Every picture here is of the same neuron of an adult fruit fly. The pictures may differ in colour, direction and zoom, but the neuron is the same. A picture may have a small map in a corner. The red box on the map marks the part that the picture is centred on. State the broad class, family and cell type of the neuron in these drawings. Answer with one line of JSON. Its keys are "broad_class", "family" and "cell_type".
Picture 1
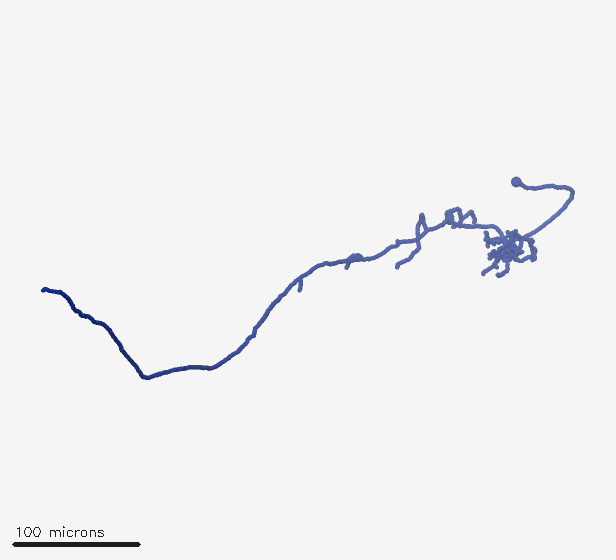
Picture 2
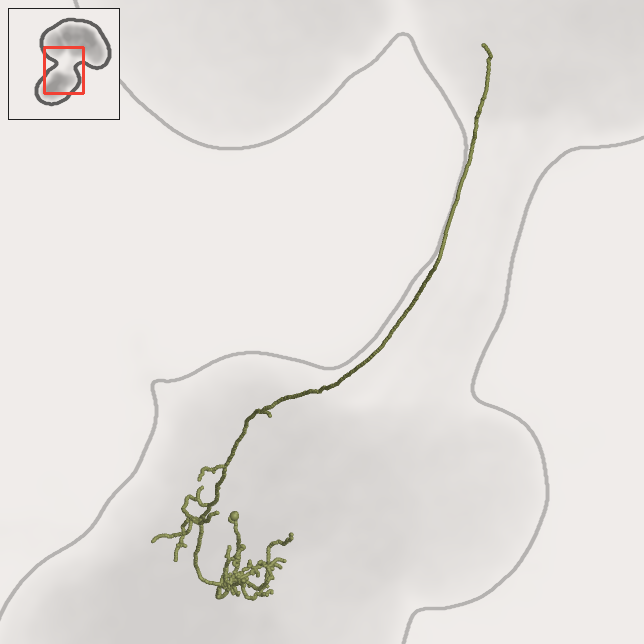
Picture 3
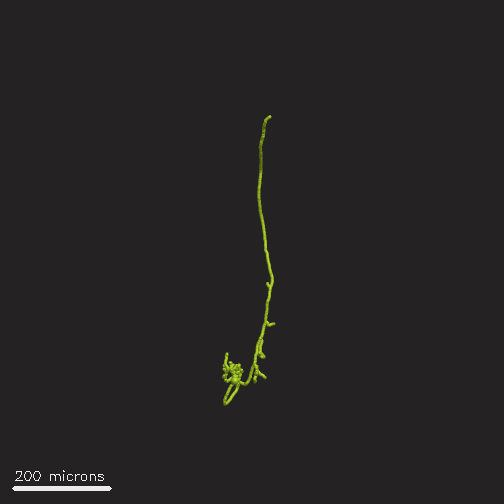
{"broad_class": "ascending neuron", "family": "hemilineage 19B", "cell_type": "AN19B102"}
